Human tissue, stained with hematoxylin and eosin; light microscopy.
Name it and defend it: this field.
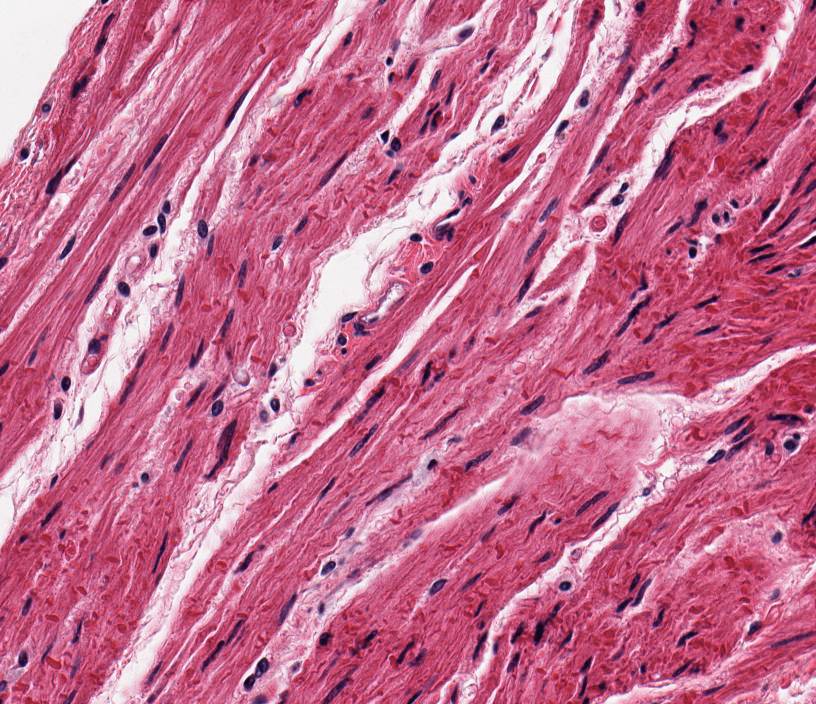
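The tissue is smooth muscle. Next, long parallel fibre bundles run diagonally from lower left to upper right. Then, the fibres have deeply pink, finely fibrillar cytoplasm, with dark, elongated nuclei lying parallel to them.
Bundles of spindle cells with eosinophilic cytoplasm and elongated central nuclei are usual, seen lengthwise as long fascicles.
Last, narrow white clefts separate the bundles, running parallel.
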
